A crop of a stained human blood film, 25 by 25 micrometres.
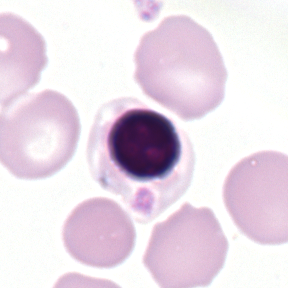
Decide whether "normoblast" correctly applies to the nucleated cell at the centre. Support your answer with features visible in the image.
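What settles it is the cytoplasm, very pale and nearly colourless rather than blue, and the very dark, dense nucleus, round and about 6 micrometres across.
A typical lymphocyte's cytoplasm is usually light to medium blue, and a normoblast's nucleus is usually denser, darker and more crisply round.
So yes, normoblast fits, and typical lymphocyte does not. The dark purple, dense chromatin, with only a few faintly paler patches, would by itself suit either name.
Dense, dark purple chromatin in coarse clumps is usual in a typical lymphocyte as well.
No nucleoli or granules show, and the outline is irregular and somewhat angular.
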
